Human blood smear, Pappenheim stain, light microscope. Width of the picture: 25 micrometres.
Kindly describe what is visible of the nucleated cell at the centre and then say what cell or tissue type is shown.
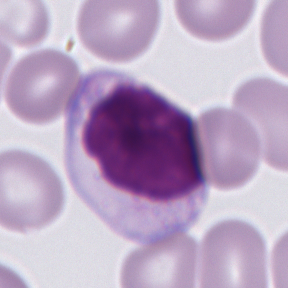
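The outline is smooth and rounded, with no projections. A single unlobed nucleus is slightly flattened on its right side, and no nucleolus can be made out. Fine purplish granules lie scattered in the cytoplasm, most plentiful below the nucleus. This is a large granular lymphocyte.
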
